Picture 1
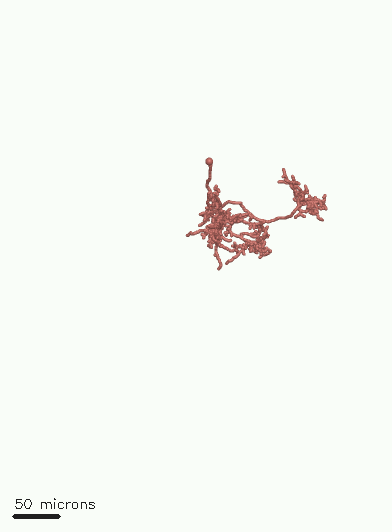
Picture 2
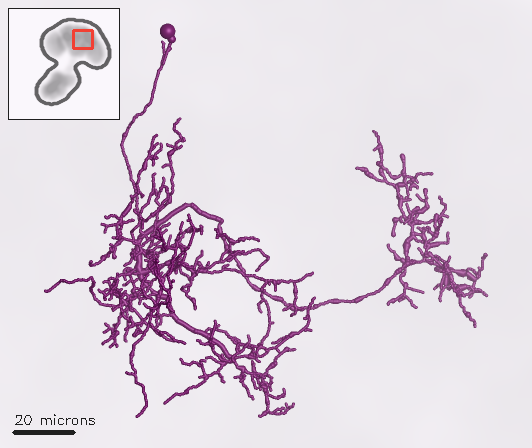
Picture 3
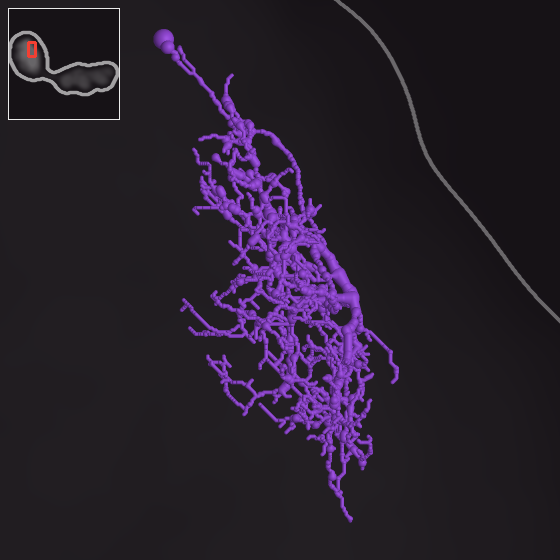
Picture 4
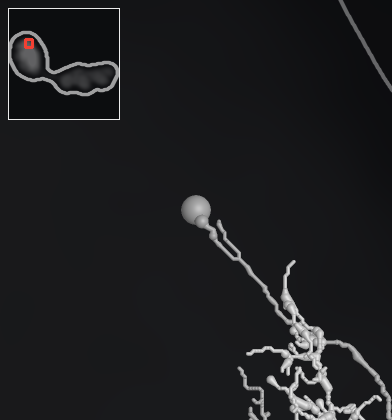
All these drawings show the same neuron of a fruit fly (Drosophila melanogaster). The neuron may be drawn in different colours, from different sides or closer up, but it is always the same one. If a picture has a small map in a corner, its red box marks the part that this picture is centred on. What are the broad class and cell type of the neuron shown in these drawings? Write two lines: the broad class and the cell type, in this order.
central-brain intrinsic neuron
IB116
